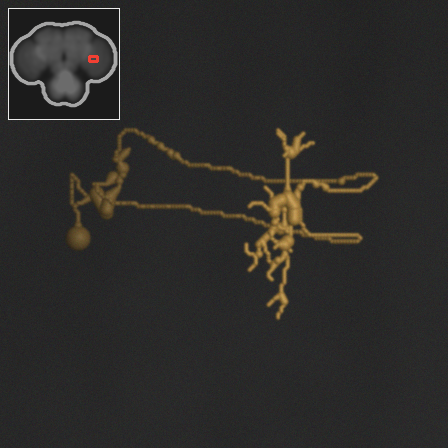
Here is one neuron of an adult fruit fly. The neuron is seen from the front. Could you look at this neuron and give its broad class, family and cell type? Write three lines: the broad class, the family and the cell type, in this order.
optic-lobe intrinsic neuron
T
T4c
